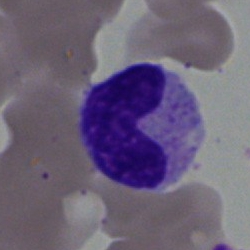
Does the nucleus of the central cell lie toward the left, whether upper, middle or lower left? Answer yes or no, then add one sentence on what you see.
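Yes. The nucleus fills the left part of the cell.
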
